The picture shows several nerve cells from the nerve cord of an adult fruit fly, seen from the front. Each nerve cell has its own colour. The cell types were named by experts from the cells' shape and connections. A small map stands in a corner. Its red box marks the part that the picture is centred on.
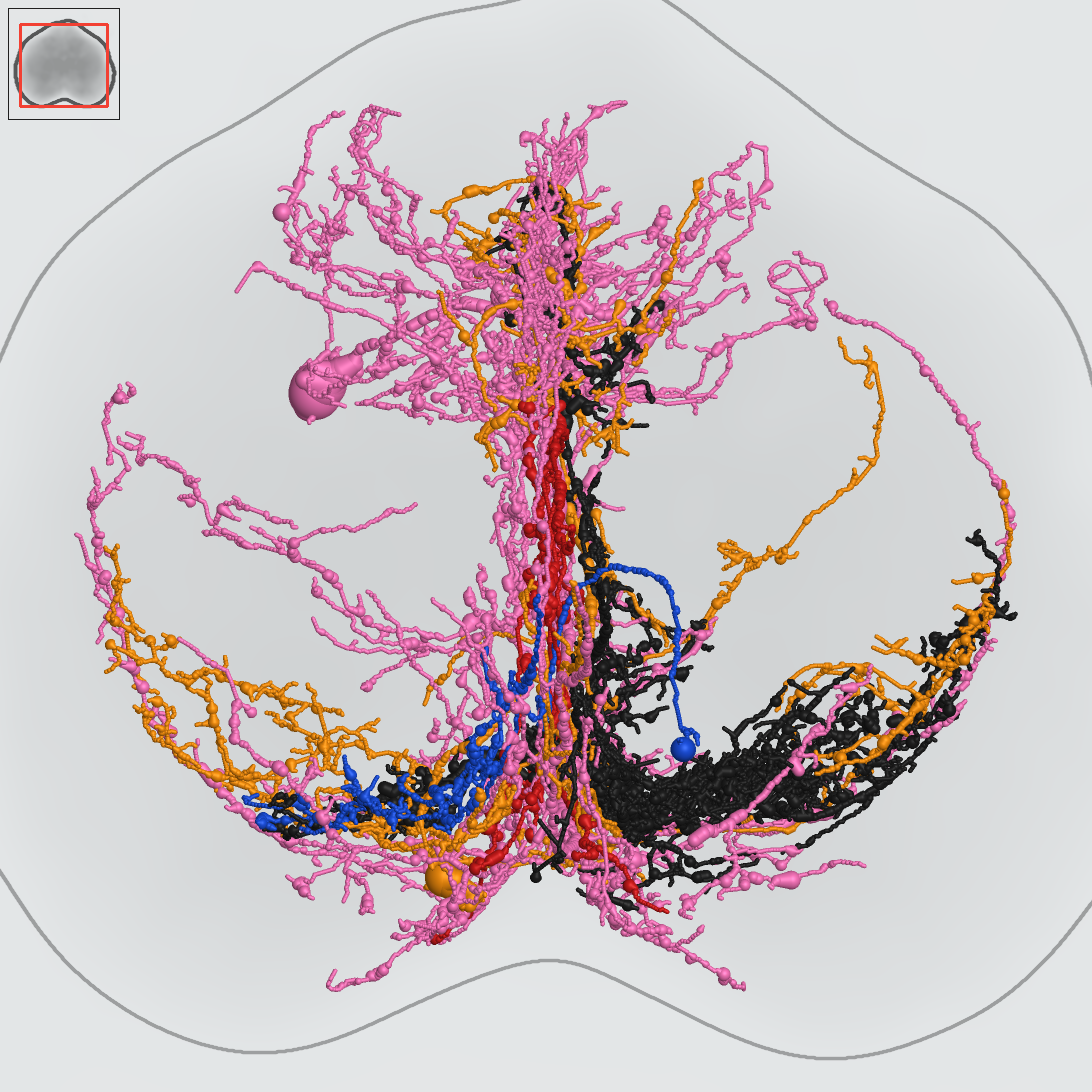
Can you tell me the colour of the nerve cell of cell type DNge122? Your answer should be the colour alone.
black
